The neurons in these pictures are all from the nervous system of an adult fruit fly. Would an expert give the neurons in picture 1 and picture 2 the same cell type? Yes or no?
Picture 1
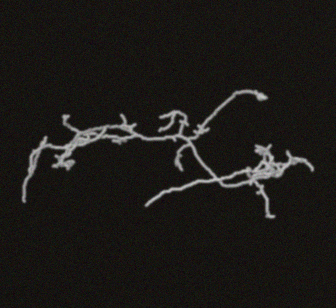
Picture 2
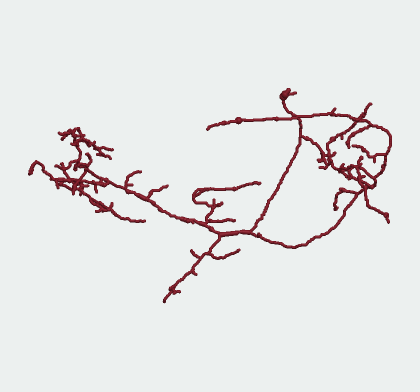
yes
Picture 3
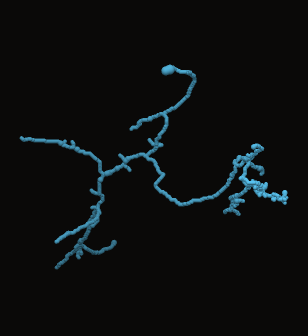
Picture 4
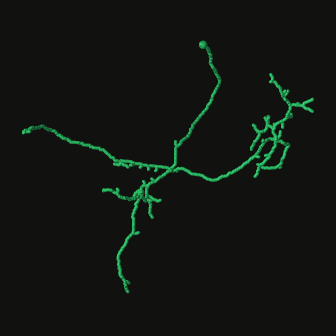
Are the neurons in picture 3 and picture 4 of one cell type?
yes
